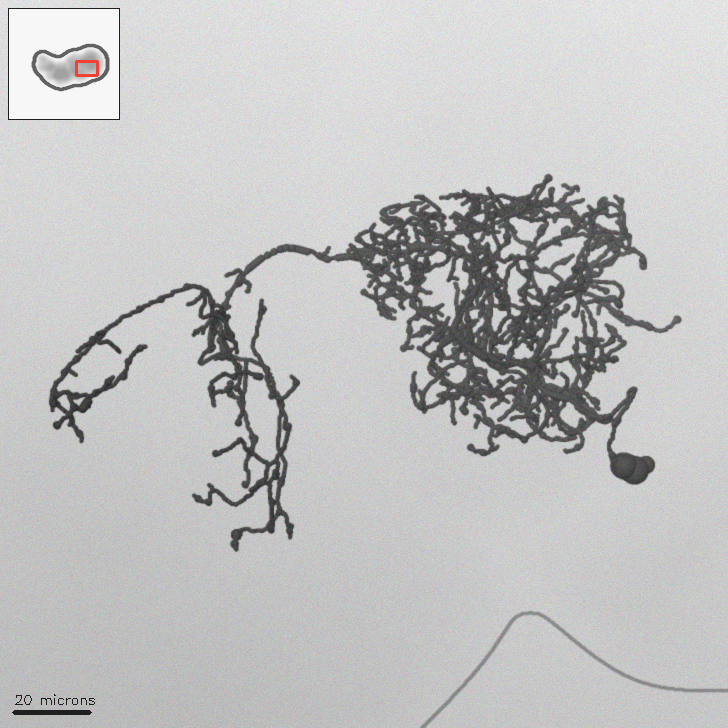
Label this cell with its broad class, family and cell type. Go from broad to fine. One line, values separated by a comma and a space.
central-brain intrinsic neuron, hemilineage ALl1_dorsal, LN60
